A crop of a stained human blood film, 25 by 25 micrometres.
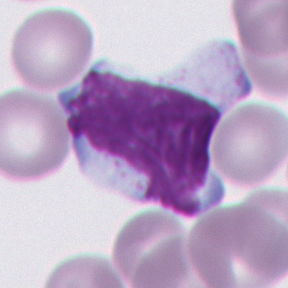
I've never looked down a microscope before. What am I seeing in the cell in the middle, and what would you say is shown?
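Most of the cell is taken up by a broad, irregular nucleus. Its chromatin is dense and dark purple, marked by fine streak-like folds. Above-right and below-left there's a moderate rim of pale bluish-grey cytoplasm, with a few fine reddish-purple granules scattered in it. So it's a large granular lymphocyte.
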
